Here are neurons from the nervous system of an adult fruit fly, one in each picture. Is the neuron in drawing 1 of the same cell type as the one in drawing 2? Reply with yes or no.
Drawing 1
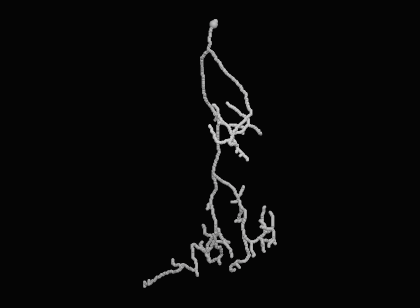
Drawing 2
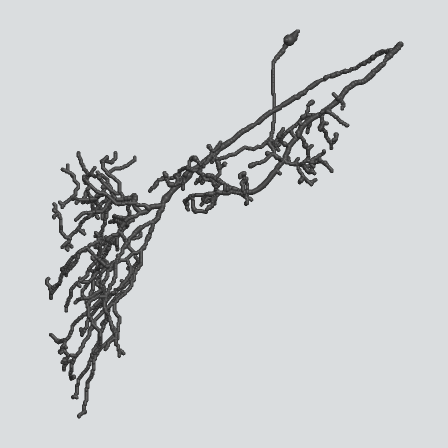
no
